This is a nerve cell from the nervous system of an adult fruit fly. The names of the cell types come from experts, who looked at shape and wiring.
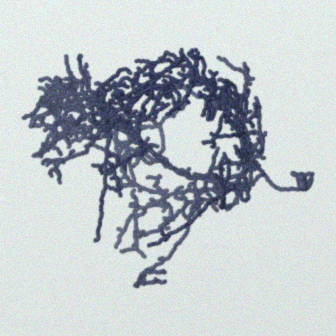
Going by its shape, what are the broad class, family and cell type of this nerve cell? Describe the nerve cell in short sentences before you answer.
The cell body is on the right of the picture. The picture shows dozens of branch ends. Its broad class is nerve-cord intrinsic neuron. The family is hemilineage 16B. It is of cell type IN16B024.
